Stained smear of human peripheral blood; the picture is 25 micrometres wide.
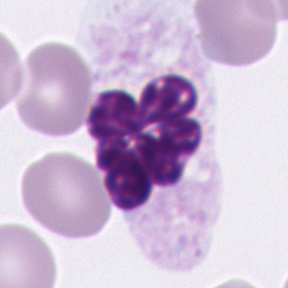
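Segmented neutrophil, the central cell in a stained smear of human peripheral blood. You'll notice the outline is elongated from top to bottom rather than round. The nucleus, about 12 by 10 micrometres, has dark purple, densely clumped chromatin. Around it the cytoplasm is abundant and very pale, almost colourless, with fine pinkish-violet granules scattered through it.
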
